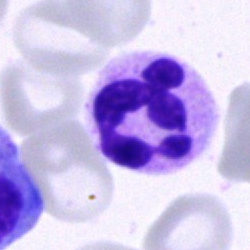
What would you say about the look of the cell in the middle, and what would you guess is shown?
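The nuclear lobes form a loop around a pale central patch of cytoplasm. Their chromatin is dense and dark purple. Fine, faint lilac granules lie in the cytoplasm, and no vacuoles are present. This is a segmented neutrophil.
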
